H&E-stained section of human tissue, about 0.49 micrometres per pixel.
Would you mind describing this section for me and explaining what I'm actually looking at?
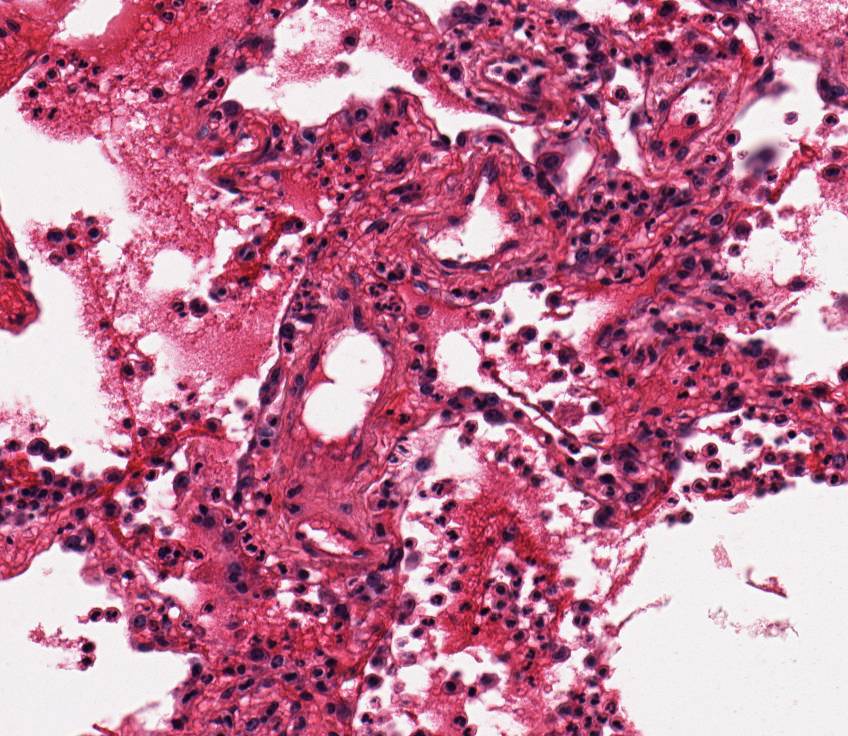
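Here the tissue makes a loose network of branching septa, and these enclose many irregular air spaces. Many spaces, particularly on the left and upper left, are partly filled with pale pink, finely granular material. Lying free within the spaces are numerous loose, rounded single cells with round dark nuclei. No fat cells appear anywhere in the field. This is lung.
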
